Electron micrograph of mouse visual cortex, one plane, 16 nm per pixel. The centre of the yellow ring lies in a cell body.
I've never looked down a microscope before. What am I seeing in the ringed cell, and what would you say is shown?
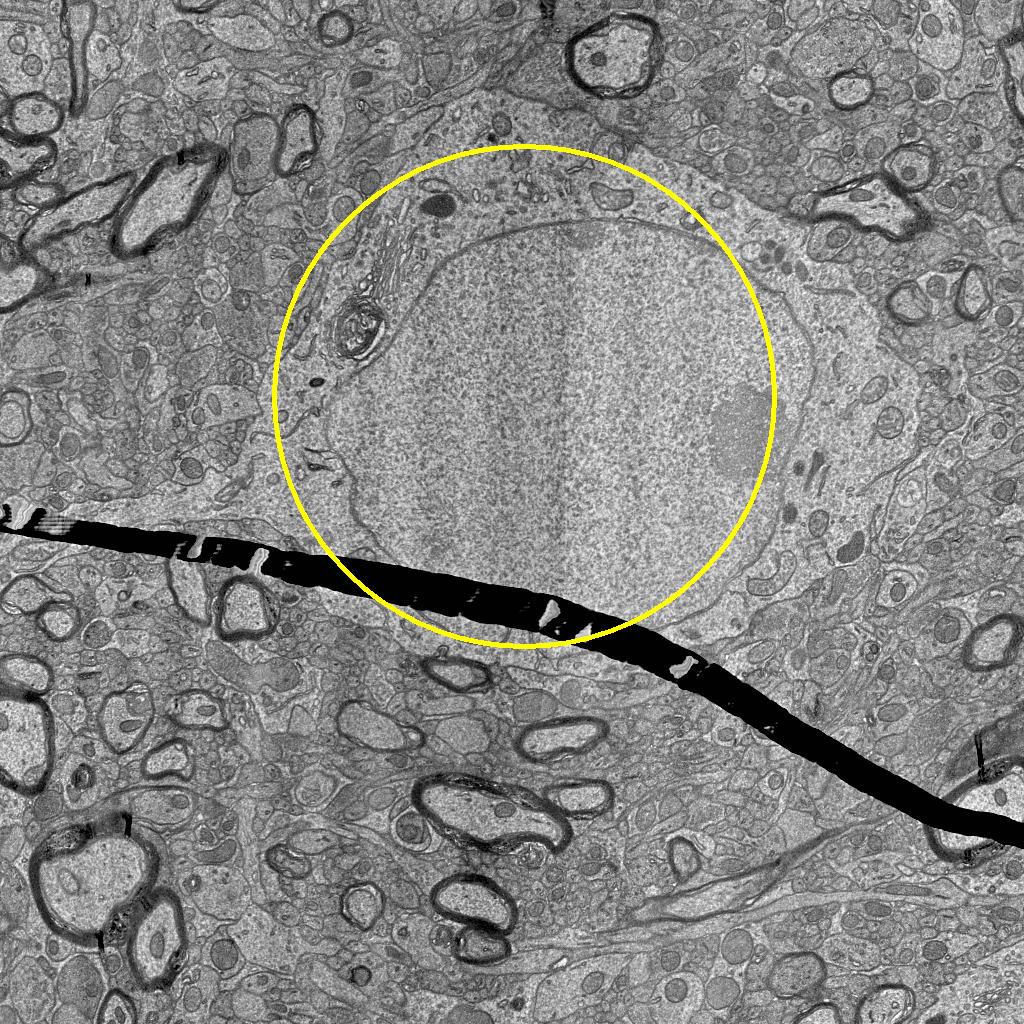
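A large, rounded nucleus occupies most of the ring. Its chromatin is pale and finely dispersed, and no dark clumps line the envelope. Near the right edge of the nucleus sits a rounded, moderately dense patch. The cytoplasm forms a pale rim, widest above the nucleus. This is an excitatory neuron.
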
